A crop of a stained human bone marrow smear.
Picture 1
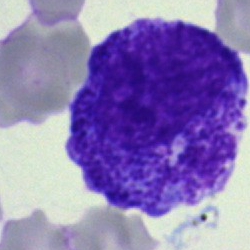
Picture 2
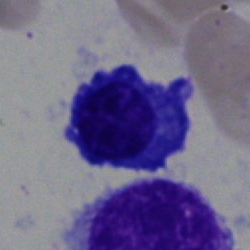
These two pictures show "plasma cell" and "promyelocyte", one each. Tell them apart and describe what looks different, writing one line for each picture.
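Picture 1 shows a promyelocyte: The granules lie over the nucleus so that its outline cannot be traced.
Picture 2 shows a plasma cell: No granules can be seen in the cytoplasm.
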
